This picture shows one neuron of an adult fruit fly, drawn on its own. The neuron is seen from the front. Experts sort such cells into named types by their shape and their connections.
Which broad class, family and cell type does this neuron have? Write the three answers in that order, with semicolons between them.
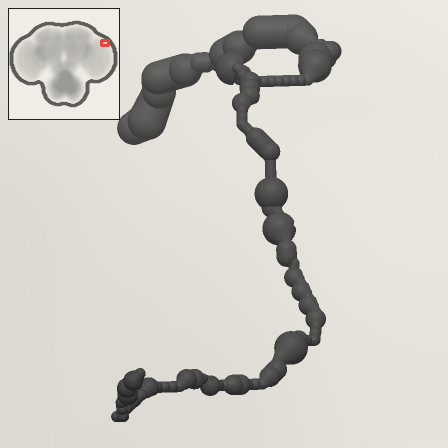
photoreceptor or other optic-lobe sensory neuron; class visual; R8p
